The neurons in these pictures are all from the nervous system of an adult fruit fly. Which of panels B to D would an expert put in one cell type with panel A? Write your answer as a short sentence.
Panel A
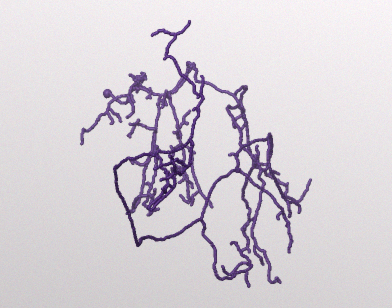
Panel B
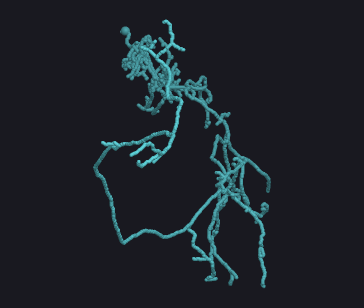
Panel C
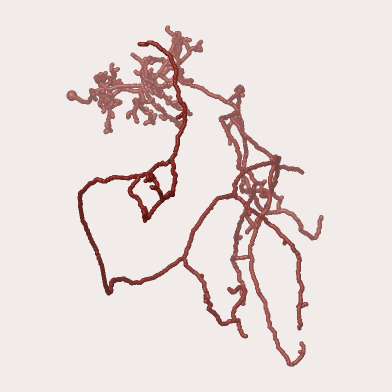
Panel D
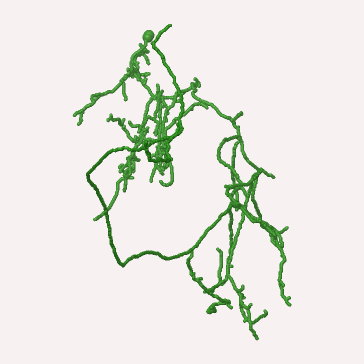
Panel B, panel C and panel D are of the same cell type.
